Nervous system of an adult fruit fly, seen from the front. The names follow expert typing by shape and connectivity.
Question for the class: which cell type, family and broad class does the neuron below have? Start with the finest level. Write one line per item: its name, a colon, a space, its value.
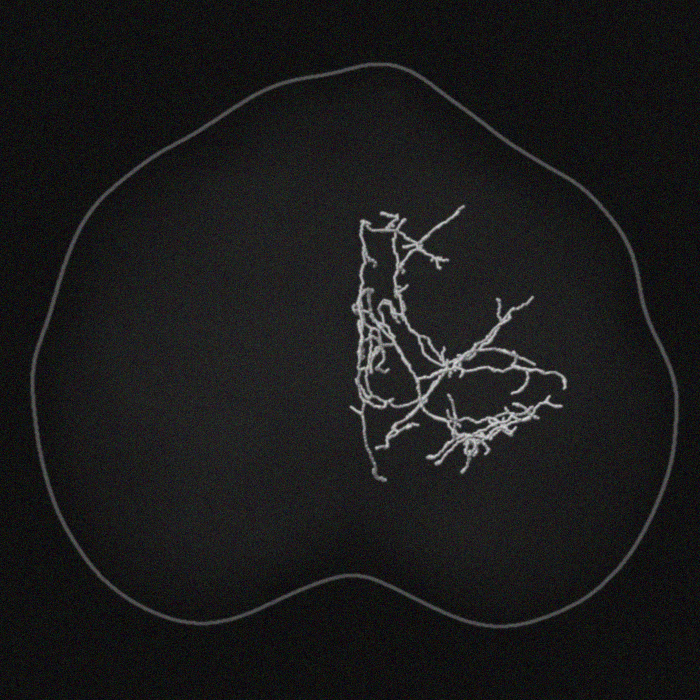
cell type: DNge140
family: hemilineage MX3
broad class: descending neuron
